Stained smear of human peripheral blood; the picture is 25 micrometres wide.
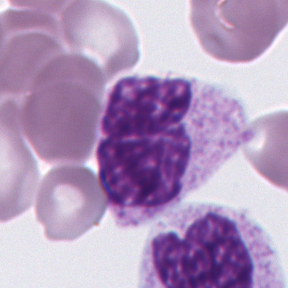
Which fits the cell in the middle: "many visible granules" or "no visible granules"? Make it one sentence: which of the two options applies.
The cytoplasm of this cell holds many visible granules.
